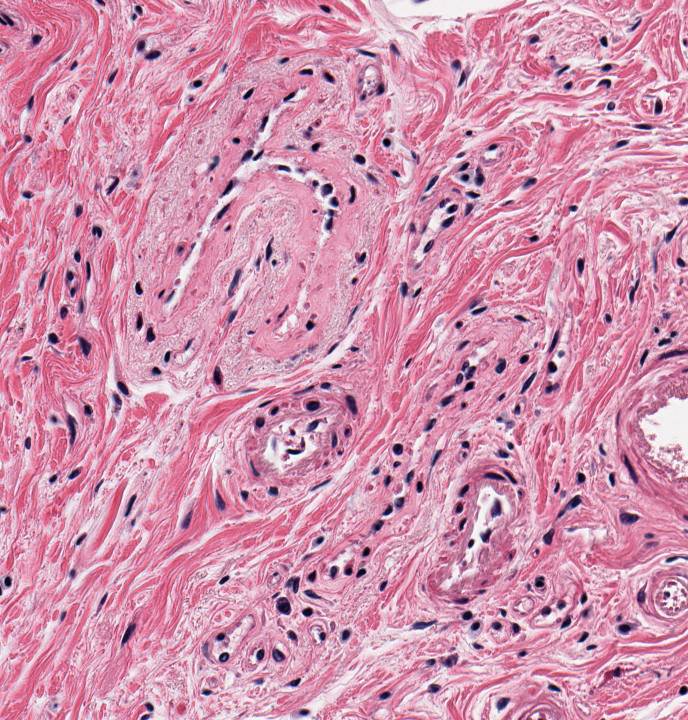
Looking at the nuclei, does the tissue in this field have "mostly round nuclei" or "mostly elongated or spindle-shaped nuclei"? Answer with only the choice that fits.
Mostly elongated or spindle-shaped nuclei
